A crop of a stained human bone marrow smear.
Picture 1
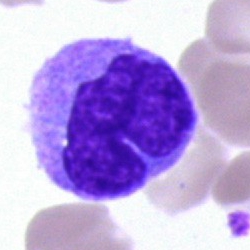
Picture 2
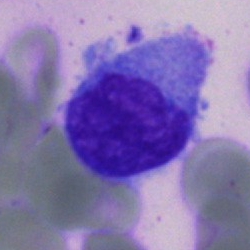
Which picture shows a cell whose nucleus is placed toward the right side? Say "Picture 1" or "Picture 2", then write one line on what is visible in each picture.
Picture 1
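Picture 1: The nucleus sits towards the right of the cell, leaving most of the cytoplasm on the left.
Picture 2: The nucleus sits eccentrically toward the lower left of the cell.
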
